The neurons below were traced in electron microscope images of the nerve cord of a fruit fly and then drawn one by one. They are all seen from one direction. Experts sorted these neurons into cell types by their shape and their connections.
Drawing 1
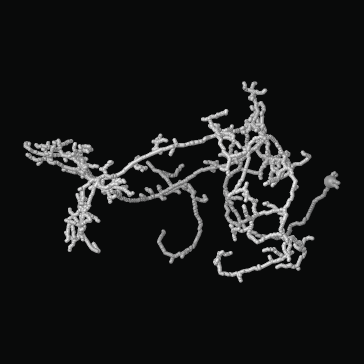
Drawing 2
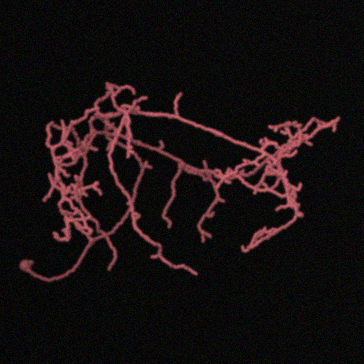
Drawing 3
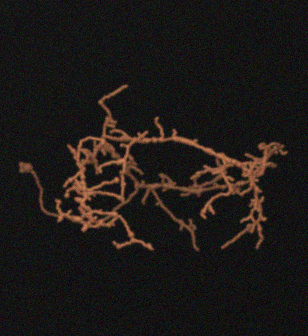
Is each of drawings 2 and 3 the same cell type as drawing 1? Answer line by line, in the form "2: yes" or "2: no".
2: yes
3: yes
